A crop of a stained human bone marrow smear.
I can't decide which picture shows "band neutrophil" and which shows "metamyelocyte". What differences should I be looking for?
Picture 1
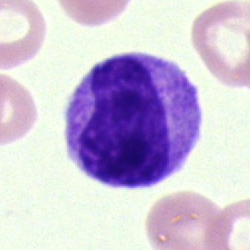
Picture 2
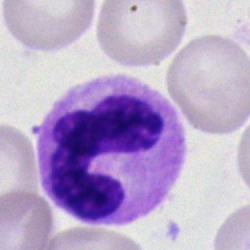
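Of the two cells, the metamyelocyte is shown in picture 1 and the band neutrophil in picture 2. Both have a round, smooth outline, dark, coarsely clumped chromatin and no visible nucleoli. The metamyelocyte's nucleus has a notch in its upper left side and lies off-centre towards the left, leaving a wider band of pale lilac-purple cytoplasm on the right.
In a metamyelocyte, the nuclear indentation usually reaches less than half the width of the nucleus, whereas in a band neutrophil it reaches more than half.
The band neutrophil's nucleus is a curved, unsegmented band shaped like a horseshoe, with its open side facing to the right.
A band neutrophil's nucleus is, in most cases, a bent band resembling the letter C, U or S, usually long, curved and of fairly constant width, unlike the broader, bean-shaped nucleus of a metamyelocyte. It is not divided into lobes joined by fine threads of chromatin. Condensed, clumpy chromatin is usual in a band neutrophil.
No vacuoles appear in the band neutrophil's cytoplasm.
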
